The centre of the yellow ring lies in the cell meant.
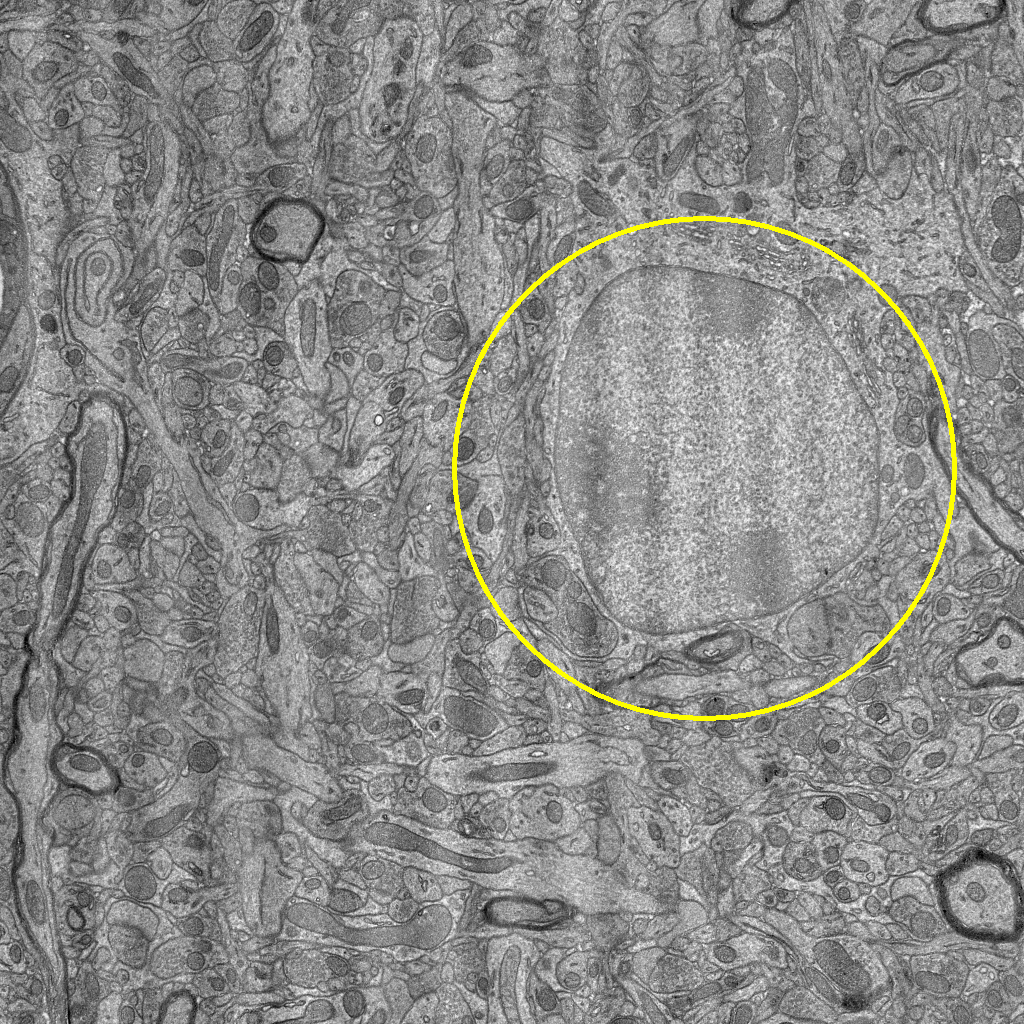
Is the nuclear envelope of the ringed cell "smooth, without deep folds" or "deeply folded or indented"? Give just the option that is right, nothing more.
Smooth, without deep folds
